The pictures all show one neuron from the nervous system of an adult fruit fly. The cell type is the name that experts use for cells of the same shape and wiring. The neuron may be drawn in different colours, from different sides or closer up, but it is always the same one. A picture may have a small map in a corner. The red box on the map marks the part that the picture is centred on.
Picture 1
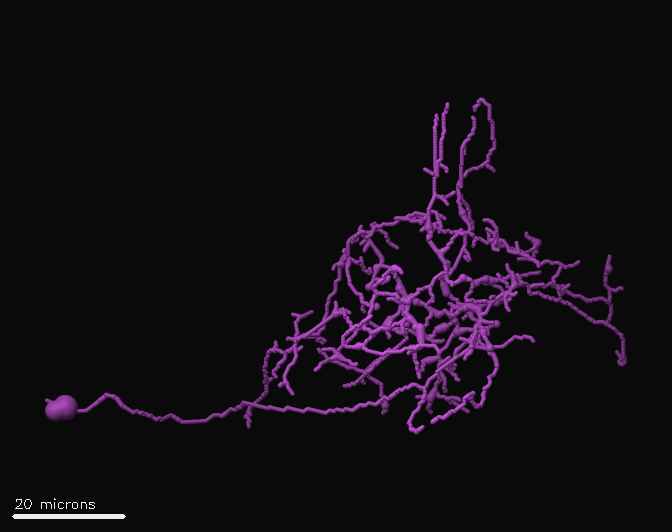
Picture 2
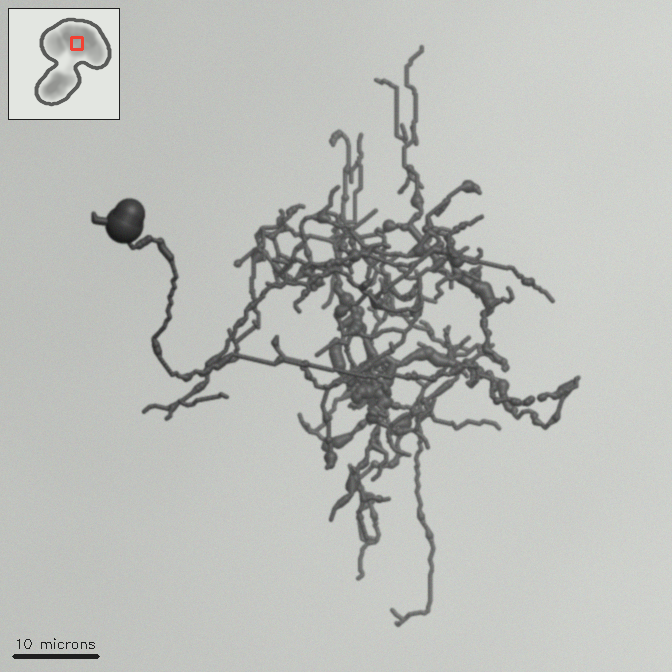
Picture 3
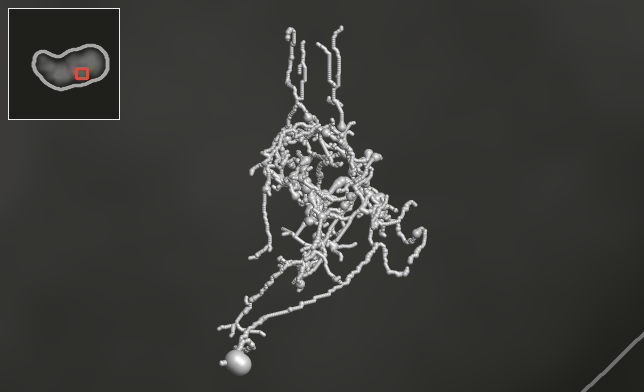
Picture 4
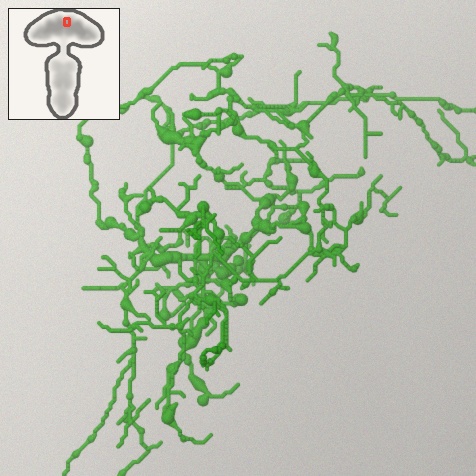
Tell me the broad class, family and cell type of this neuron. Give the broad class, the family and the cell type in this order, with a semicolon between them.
central-brain intrinsic neuron; hemilineage TRdl_a; PRW050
